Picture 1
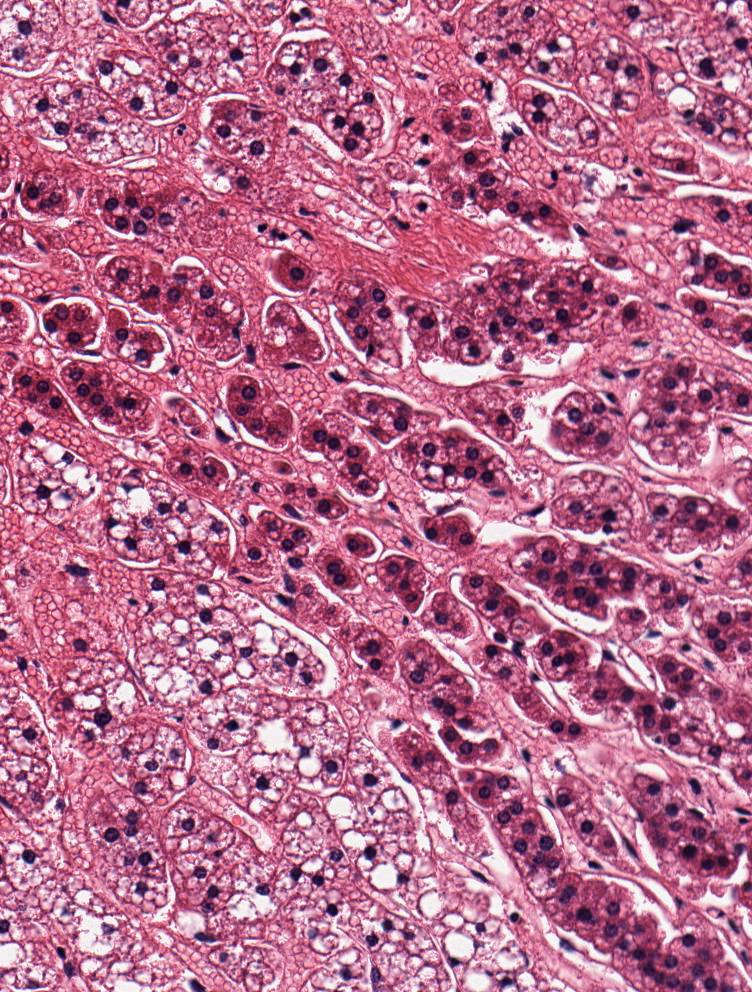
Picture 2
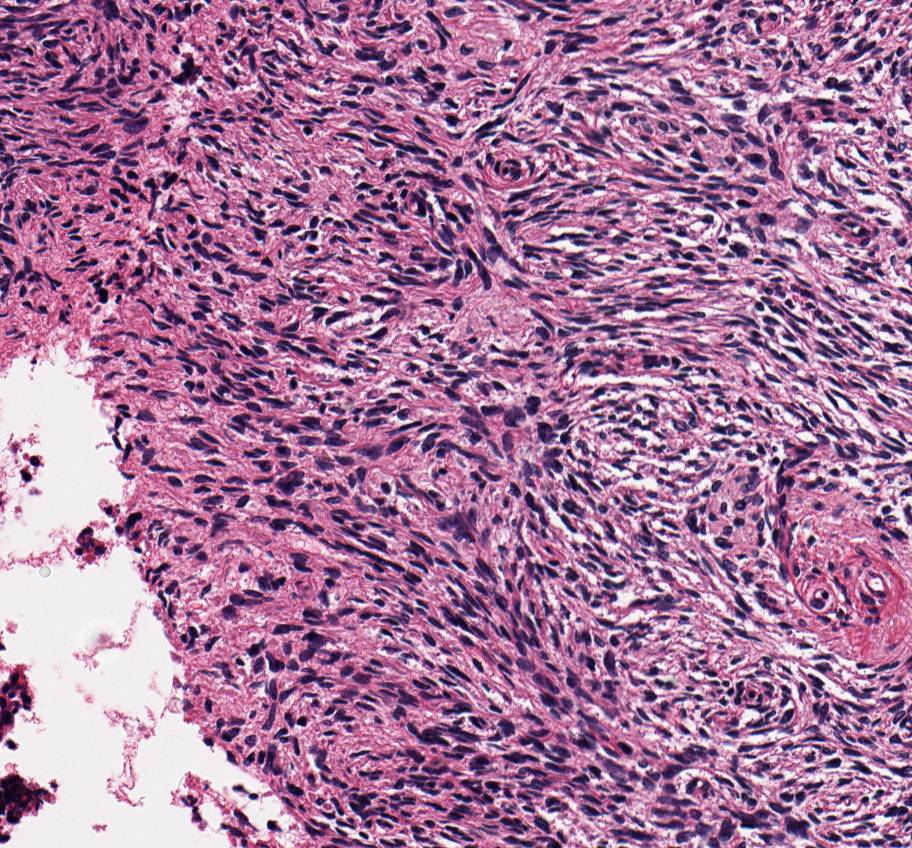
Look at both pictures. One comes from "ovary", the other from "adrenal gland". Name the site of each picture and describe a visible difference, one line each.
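Picture 1 shows tissue from the adrenal gland. The nuclei of the nest cells are small, round, dark and centrally placed.
Picture 2 shows tissue from the ovary. The spindle cell nuclei are elongated and dark-staining, many with tapered or wavy ends.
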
